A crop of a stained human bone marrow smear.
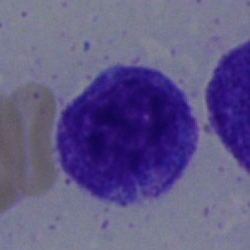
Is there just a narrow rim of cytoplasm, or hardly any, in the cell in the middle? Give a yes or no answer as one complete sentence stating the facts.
Yes, its cytoplasm amounts to no more than a narrow rim.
